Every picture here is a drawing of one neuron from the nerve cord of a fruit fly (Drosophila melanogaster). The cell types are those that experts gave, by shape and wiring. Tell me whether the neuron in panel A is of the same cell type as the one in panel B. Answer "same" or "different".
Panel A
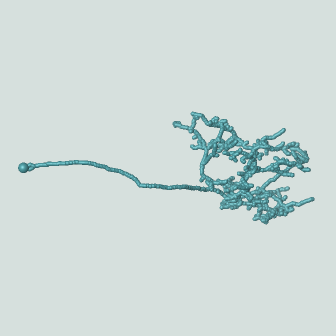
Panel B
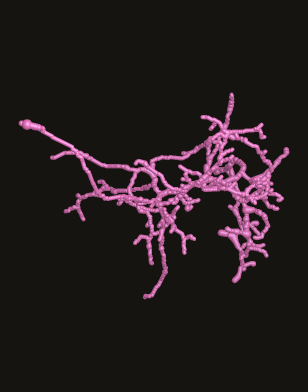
different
